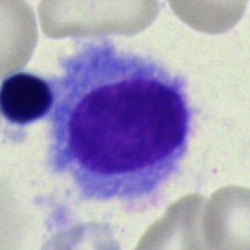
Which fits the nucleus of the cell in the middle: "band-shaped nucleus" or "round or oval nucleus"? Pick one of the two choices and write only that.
Round or oval nucleus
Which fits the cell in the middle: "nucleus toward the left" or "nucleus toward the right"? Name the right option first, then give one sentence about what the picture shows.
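Nucleus toward the right. The cytoplasm forms a rim that is wider on the left and lower sides of the nucleus.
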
